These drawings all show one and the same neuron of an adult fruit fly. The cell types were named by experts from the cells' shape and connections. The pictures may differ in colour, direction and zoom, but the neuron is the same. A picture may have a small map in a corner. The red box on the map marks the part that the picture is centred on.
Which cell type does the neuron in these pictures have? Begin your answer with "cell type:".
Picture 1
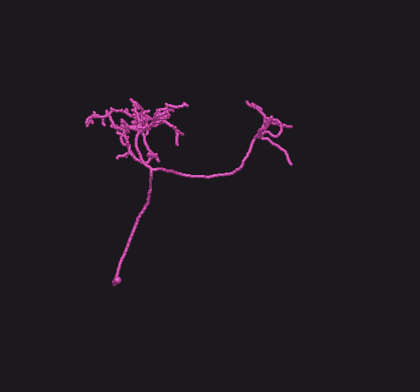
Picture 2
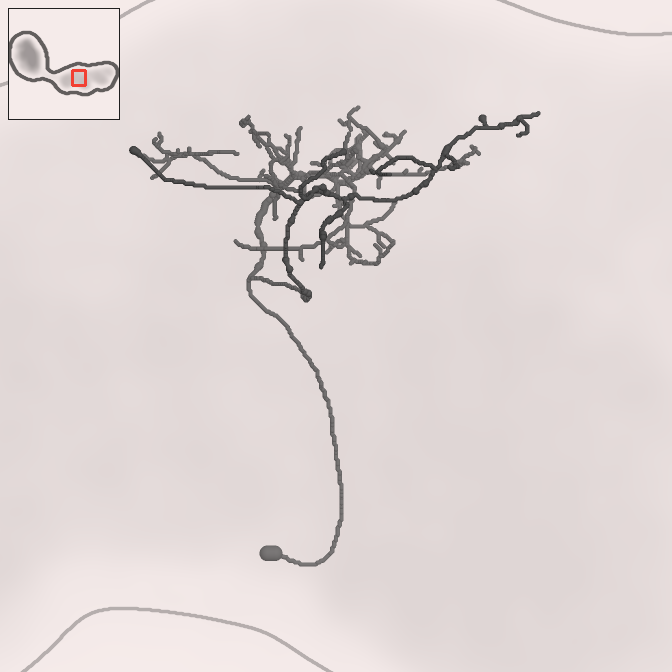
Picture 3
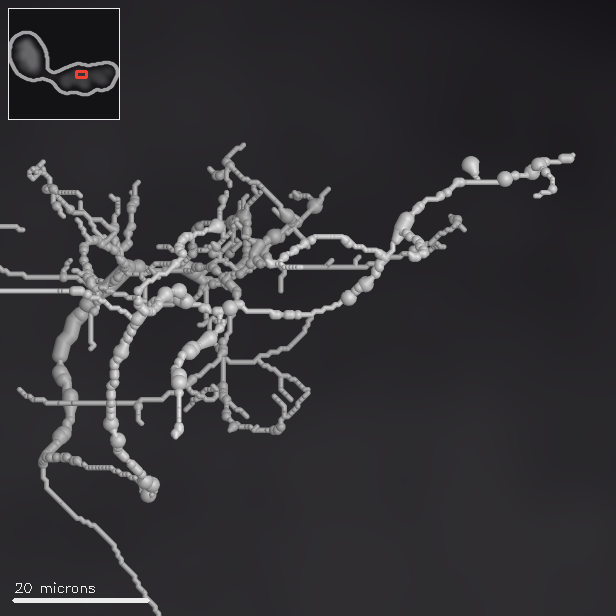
cell type: IN07B081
